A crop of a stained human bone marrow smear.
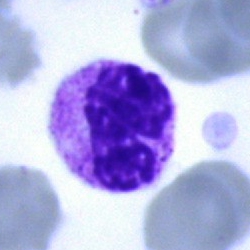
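Band neutrophil, the cell in the middle. Its nucleus lies off-centre toward the right and has an irregular, folded outline with clefts; the chromatin looks dark purple and coarsely clumped, with small paler gaps. Fine pink-purple granules show in the cytoplasm.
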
